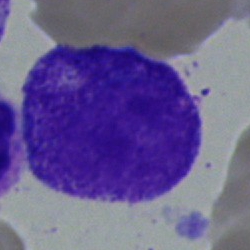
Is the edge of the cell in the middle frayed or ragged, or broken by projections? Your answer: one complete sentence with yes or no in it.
No, no projections, blebs or ragged parts break the cell's outline.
